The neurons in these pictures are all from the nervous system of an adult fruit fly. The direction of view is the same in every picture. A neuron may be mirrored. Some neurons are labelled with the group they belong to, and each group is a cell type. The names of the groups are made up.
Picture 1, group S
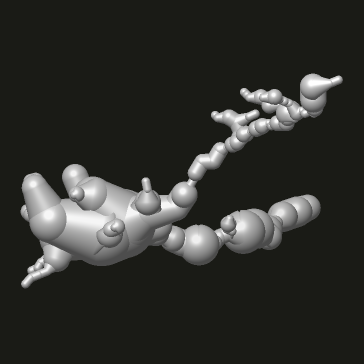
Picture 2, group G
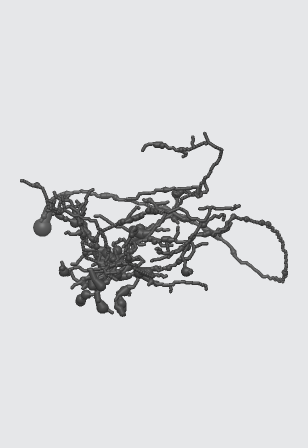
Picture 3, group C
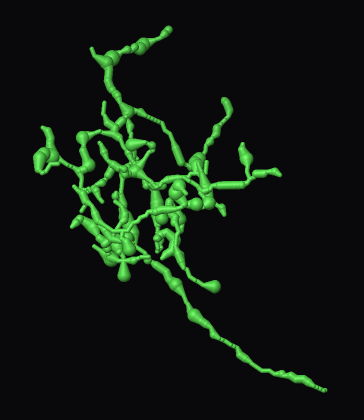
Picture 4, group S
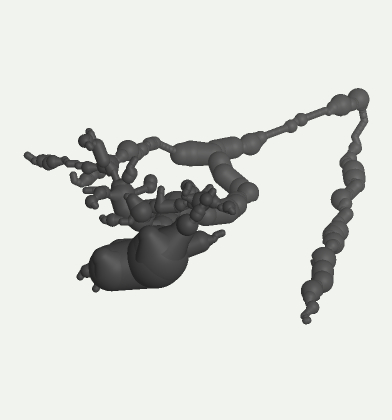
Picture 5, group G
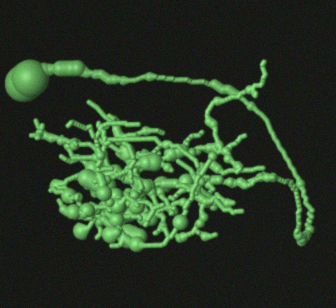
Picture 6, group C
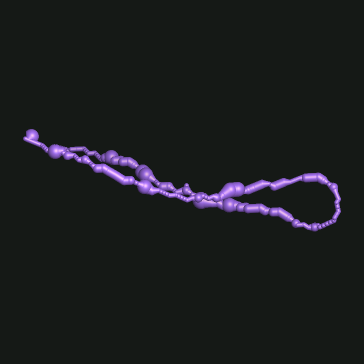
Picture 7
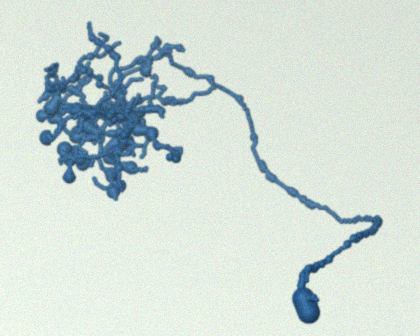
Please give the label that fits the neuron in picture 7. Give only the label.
group G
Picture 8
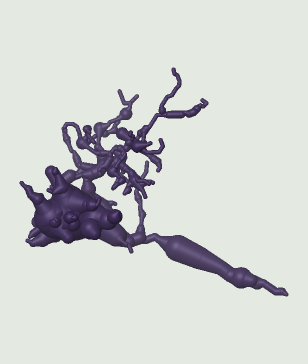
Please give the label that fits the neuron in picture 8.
group S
